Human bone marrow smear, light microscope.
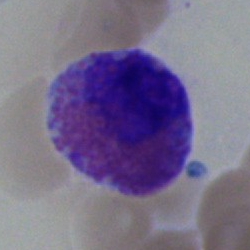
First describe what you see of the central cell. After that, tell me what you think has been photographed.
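Here you've got a roughly oval outline with a slightly bumpy, granular edge. The darkest mass, the one that looks nuclear, sits toward the upper right, while lots of purple-magenta granules crowd the lower left. You won't find any clear vacuoles in it. It's an eosinophil.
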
